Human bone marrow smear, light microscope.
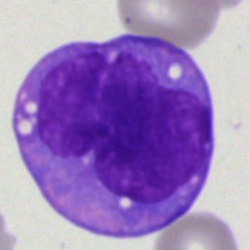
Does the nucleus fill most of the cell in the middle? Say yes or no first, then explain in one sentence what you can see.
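Yes. The nucleus fills most of the cell, leaving a rim of cytoplasm that is widest at the lower left.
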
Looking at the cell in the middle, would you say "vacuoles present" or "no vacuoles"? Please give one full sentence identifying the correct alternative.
Among the contents of its cytoplasm are one or more clear vacuoles.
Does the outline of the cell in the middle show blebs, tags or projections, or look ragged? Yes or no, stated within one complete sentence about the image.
No, the cell's outline is smooth, without projections.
